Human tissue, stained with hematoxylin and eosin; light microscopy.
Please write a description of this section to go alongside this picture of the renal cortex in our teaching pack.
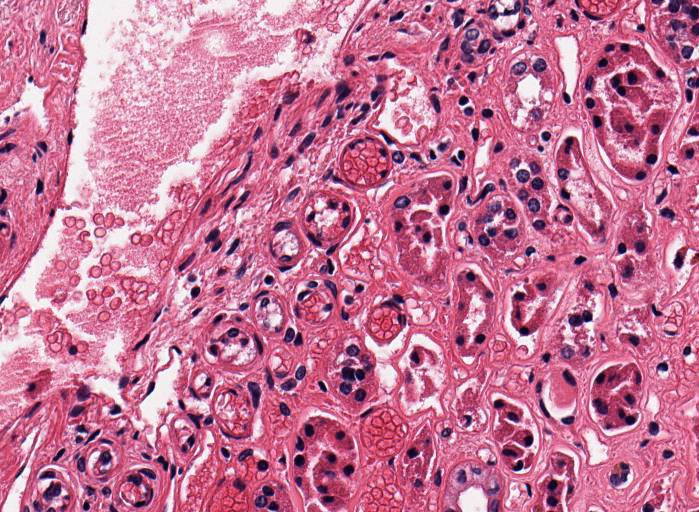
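Most of the field is packed with small round and oval tubular profiles set in pink stroma. A single layer of cuboidal cells with pink cytoplasm lines them. In the right-hand tubules, clumps of detached epithelial cells lie loose in the lumens.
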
